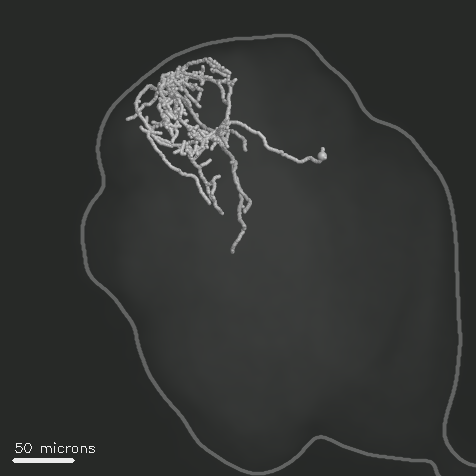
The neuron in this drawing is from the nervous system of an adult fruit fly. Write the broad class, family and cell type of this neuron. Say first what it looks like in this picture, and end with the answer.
By the scale bar it is about 170 microns wide in this view. In this view it is about as wide as it is tall. Its broad class is central-brain intrinsic neuron. The family is hemilineage DM4_dorsal. It is of cell type pC1_15b.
